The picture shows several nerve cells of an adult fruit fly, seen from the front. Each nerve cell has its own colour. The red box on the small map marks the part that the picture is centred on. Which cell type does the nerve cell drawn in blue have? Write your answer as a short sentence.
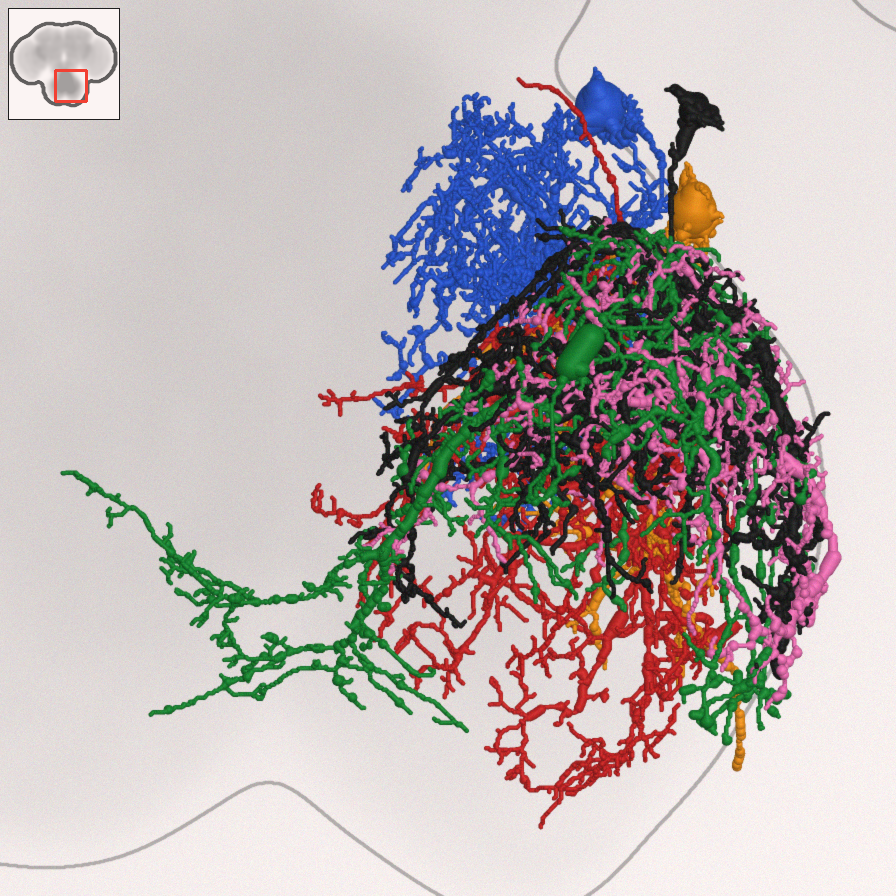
The cell type is Sternotrochanter MN.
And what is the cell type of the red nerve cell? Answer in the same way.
The cell type is IN20A.22A001.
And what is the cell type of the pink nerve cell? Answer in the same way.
The cell type is IN21A015.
